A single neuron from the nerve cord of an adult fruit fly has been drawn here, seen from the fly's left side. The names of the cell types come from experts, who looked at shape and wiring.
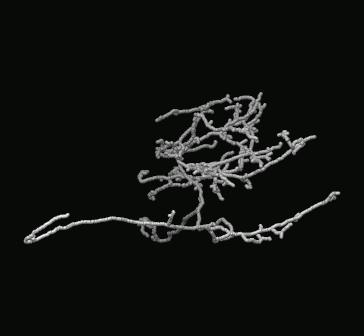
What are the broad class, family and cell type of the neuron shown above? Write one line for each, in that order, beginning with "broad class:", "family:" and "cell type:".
broad class: nerve-cord intrinsic neuron
family: hemilineage 08B
cell type: IN08B035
